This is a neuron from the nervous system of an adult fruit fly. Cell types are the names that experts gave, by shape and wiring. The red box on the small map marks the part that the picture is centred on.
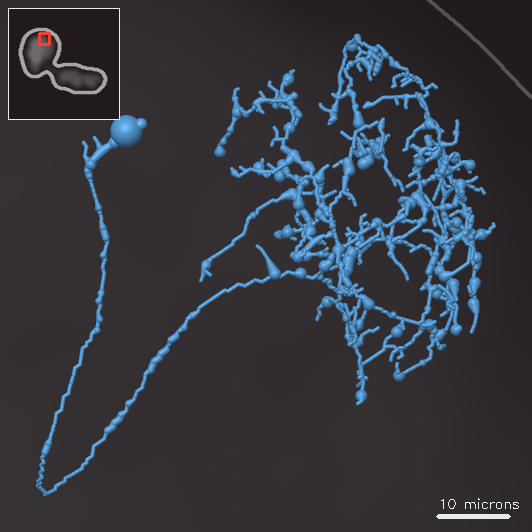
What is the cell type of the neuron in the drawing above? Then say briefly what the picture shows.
Its cell type is CB2463. This is a central-brain intrinsic neuron. By the scale bar it is about 65 microns tall in this view. Dozens of branch ends can be seen.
